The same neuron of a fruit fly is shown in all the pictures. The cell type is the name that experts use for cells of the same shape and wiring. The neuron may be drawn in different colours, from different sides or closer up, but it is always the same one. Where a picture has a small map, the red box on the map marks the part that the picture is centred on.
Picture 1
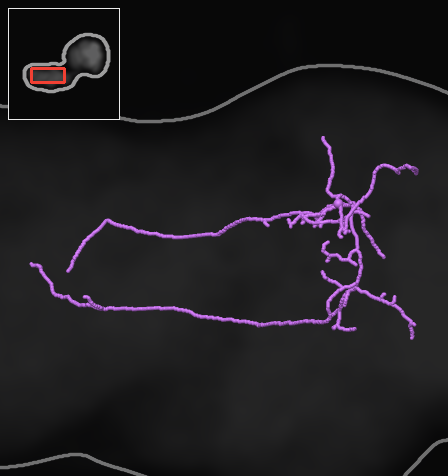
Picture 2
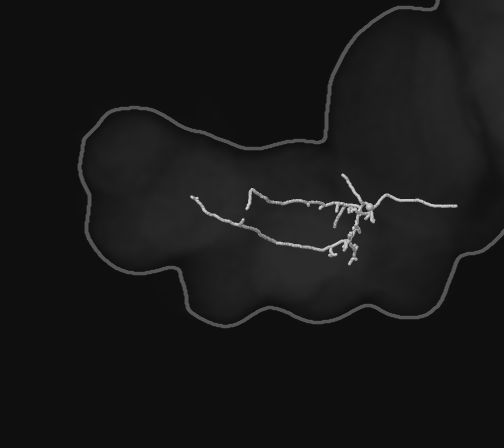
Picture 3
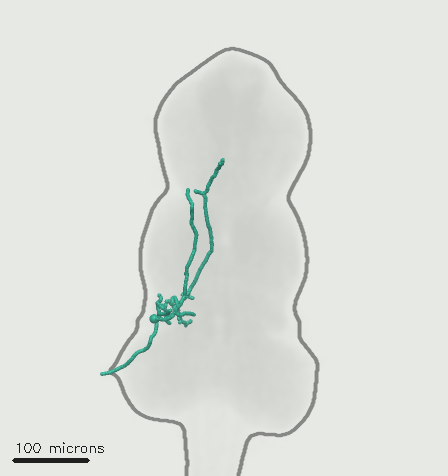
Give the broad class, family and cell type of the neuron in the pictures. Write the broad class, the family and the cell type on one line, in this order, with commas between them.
sensory neuron entering the nerve cord, class mechanosensory proprioceptive, SNpp33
